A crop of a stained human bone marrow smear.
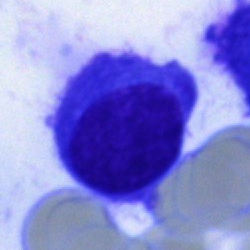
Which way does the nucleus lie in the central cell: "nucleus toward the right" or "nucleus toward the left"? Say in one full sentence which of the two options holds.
What lies to the left of the nucleus is most of the cytoplasm.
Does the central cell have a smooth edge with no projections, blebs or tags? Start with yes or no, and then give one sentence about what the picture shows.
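No. Small irregular tags project from the upper and left edges of the cell.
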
